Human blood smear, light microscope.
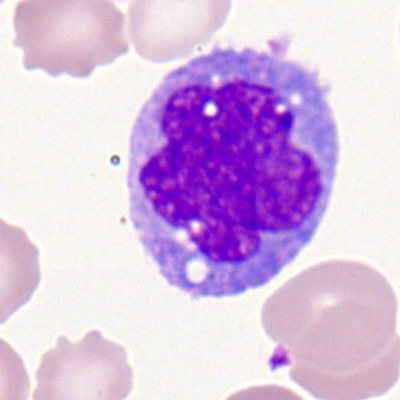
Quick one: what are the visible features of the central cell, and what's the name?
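On all sides the nucleus is surrounded by a rim of cytoplasm, which is pale greyish-blue. Its dark purple chromatin has a mottled, speckled texture. A clear round vacuole sits in the cytoplasm at the lower left, below the nucleus. This cell is a monocyte.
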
